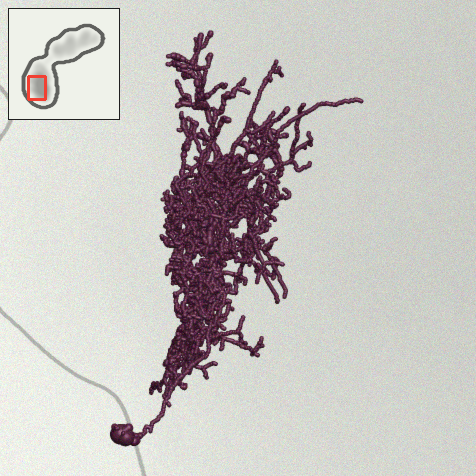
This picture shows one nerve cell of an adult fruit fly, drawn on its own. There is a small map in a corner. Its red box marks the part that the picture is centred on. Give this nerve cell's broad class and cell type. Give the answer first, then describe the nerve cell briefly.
This is a central-brain intrinsic neuron. Its cell type is LAL120_a. The picture shows dozens of branch ends. In this view it is taller than it is wide.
